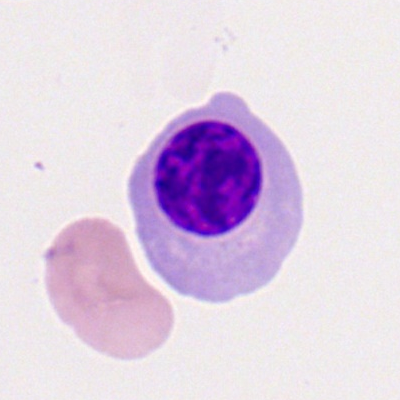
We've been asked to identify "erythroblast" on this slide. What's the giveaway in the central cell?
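The cell in question is an erythroblast. Its nucleus sits off-centre, in the upper part of the cell.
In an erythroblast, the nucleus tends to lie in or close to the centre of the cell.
In its position, therefore, this nucleus departs from the usual pattern. The chromatin is dark purple and coarsely clumped. The cytoplasm is abundant and is widest below the nucleus. The outline of the cell is roughly oval, with a small rounded bulge at the top.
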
